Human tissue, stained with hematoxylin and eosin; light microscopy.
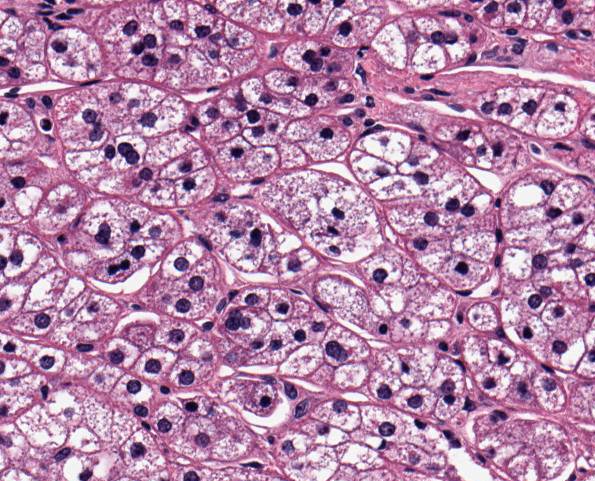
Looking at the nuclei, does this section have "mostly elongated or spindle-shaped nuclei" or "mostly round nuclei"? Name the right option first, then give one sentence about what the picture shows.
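Mostly round nuclei. The nuclei are round, dark and mostly one per cell.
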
